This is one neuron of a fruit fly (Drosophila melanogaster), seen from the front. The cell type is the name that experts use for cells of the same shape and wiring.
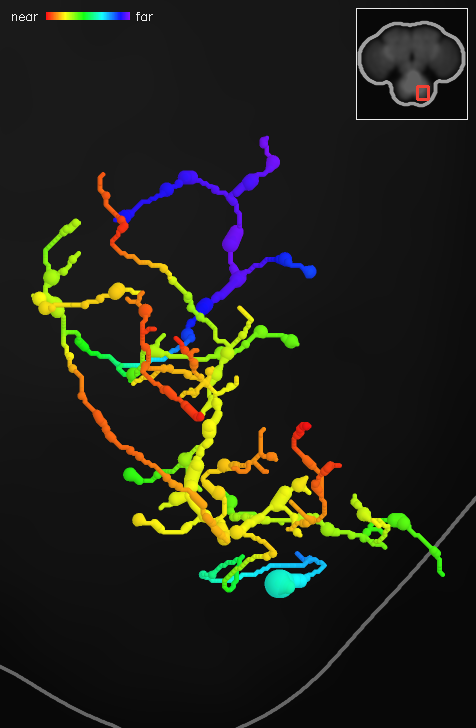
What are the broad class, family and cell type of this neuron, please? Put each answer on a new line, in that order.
nerve-cord intrinsic neuron
hemilineage 01B
IN01B044_b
